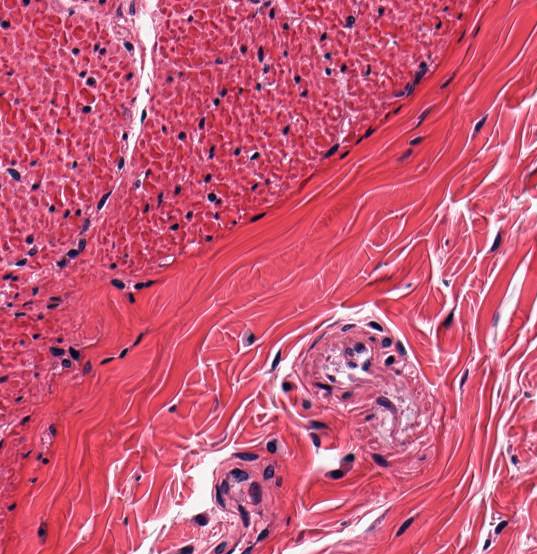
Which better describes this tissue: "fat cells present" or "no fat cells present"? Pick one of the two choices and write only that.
No fat cells present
